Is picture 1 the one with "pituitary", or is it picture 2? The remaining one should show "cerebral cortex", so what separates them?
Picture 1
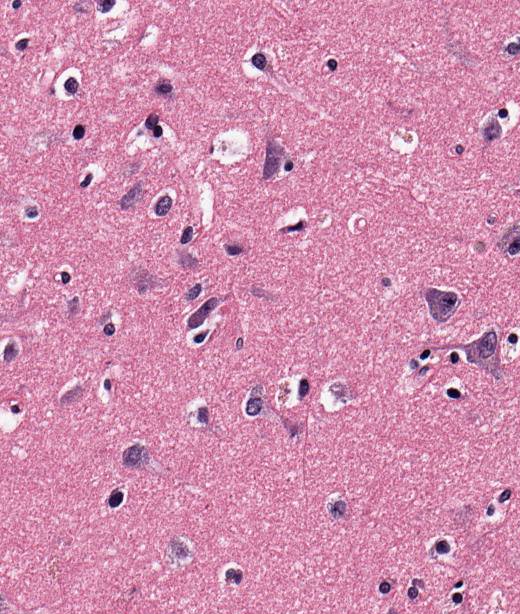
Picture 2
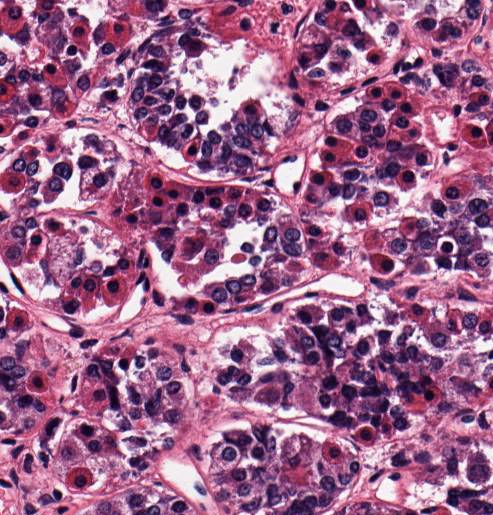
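Picture 1 is cerebral cortex; picture 2 is pituitary. Picture 1: cells lie singly, fairly evenly scattered over the whole field; no glands, tubules or epithelium. Picture 2: cells grouped in rounded nests throughout, divided by thin pink septa carrying slit-like capillaries lined by flattened, elongated nuclei. Picture 1: scattered larger cells, e.g. right middle, with angular, triangular bodies, purplish cytoplasm tapering into processes, and round nuclei paler than those of the more numerous small cells, which have small, round, dense dark nuclei and scant cytoplasm. Picture 2: deeply red, eosinophilic cells scattered singly and in small groups across the field, beside pale, weakly stained cells within the nests.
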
